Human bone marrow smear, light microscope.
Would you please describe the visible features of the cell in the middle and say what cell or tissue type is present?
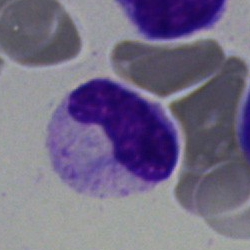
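Look first at the nucleus: it is kidney-shaped, its indentation facing the lower left, and it lies toward the upper right of the cell. Its chromatin is dense and stains dark purple. Fine purple granules are scattered through the cytoplasm. This one is a band neutrophil.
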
